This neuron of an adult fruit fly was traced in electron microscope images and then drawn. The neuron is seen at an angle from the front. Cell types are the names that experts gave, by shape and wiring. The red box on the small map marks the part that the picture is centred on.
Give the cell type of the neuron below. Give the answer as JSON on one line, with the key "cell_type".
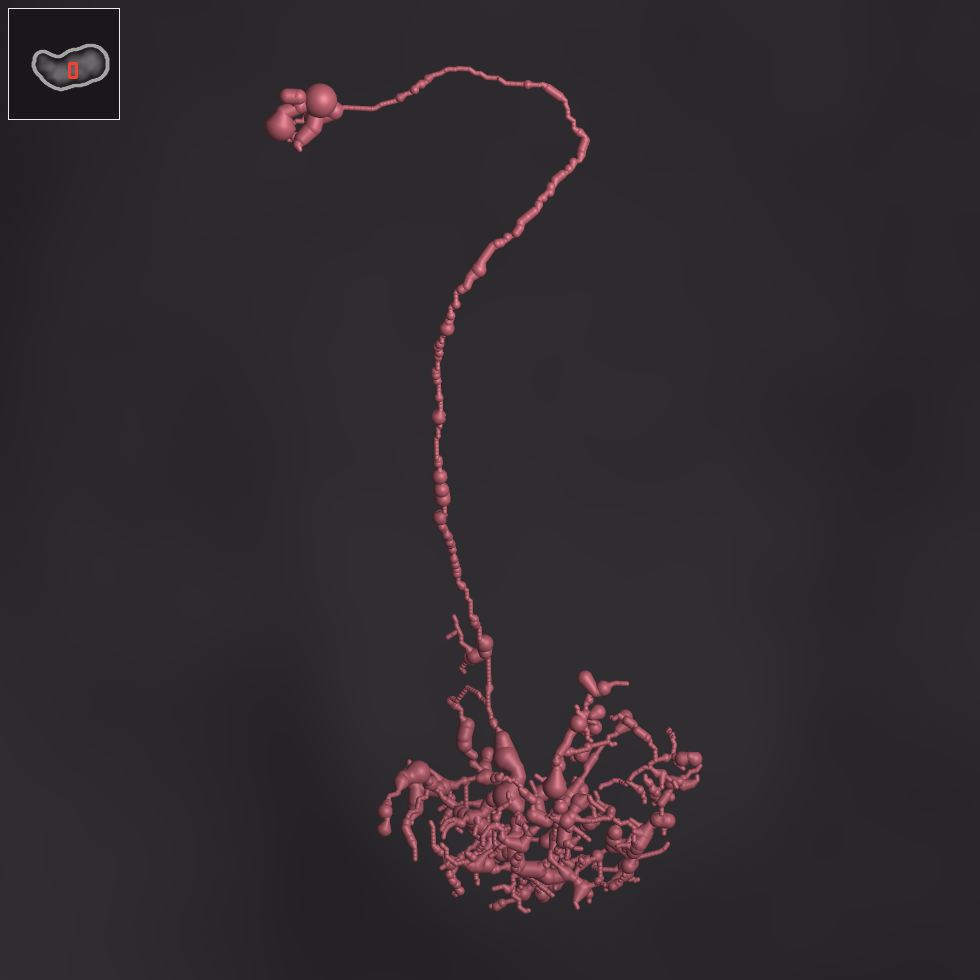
{"cell_type": "AVLP421"}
